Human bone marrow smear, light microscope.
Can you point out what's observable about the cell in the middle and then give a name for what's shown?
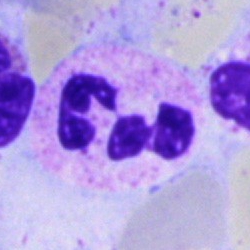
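Look at the outline first: smooth, and round to slightly oval. The chromatin's dense and stains dark purple, and there aren't any vacuoles in the cytoplasm. So that one's a segmented neutrophil.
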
